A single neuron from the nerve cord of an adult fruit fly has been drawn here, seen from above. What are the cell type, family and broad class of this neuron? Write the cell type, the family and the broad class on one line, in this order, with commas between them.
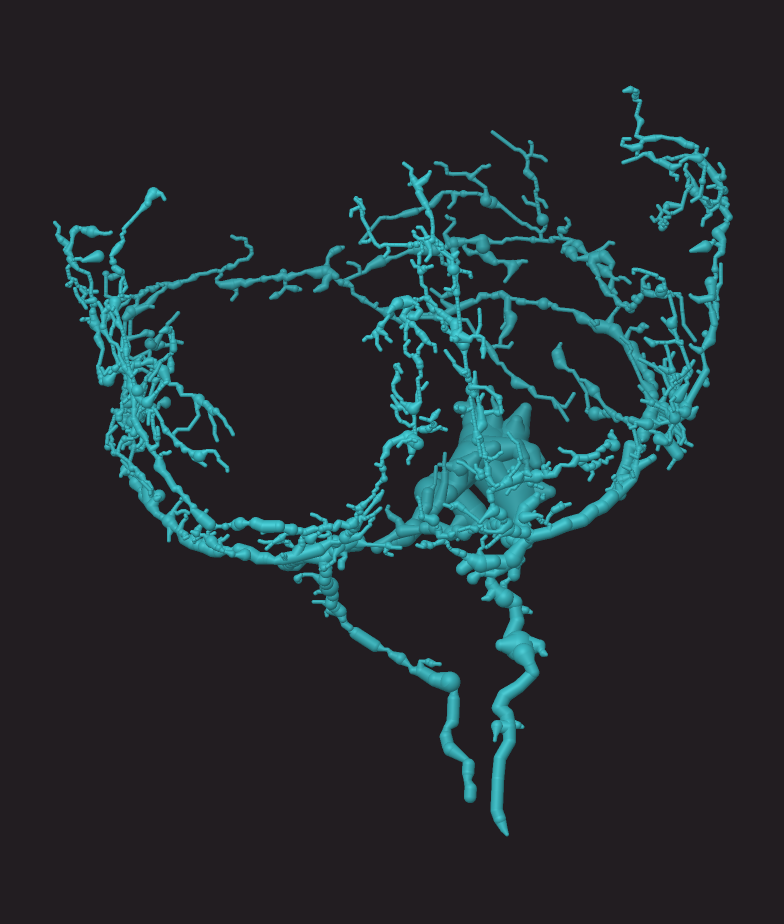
EN00B020, hemilineage 00B, efferent neuron of the nerve cord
